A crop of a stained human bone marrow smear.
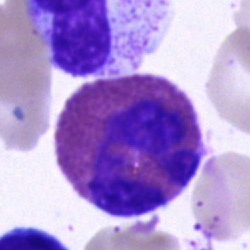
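Eosinophil, the cell in the middle of this stained human bone marrow smear. Outline roughly round and smooth. Nucleus toward the lower right. Cytoplasm abundant, widest on the upper left. No vacuoles visible in the cytoplasm.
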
